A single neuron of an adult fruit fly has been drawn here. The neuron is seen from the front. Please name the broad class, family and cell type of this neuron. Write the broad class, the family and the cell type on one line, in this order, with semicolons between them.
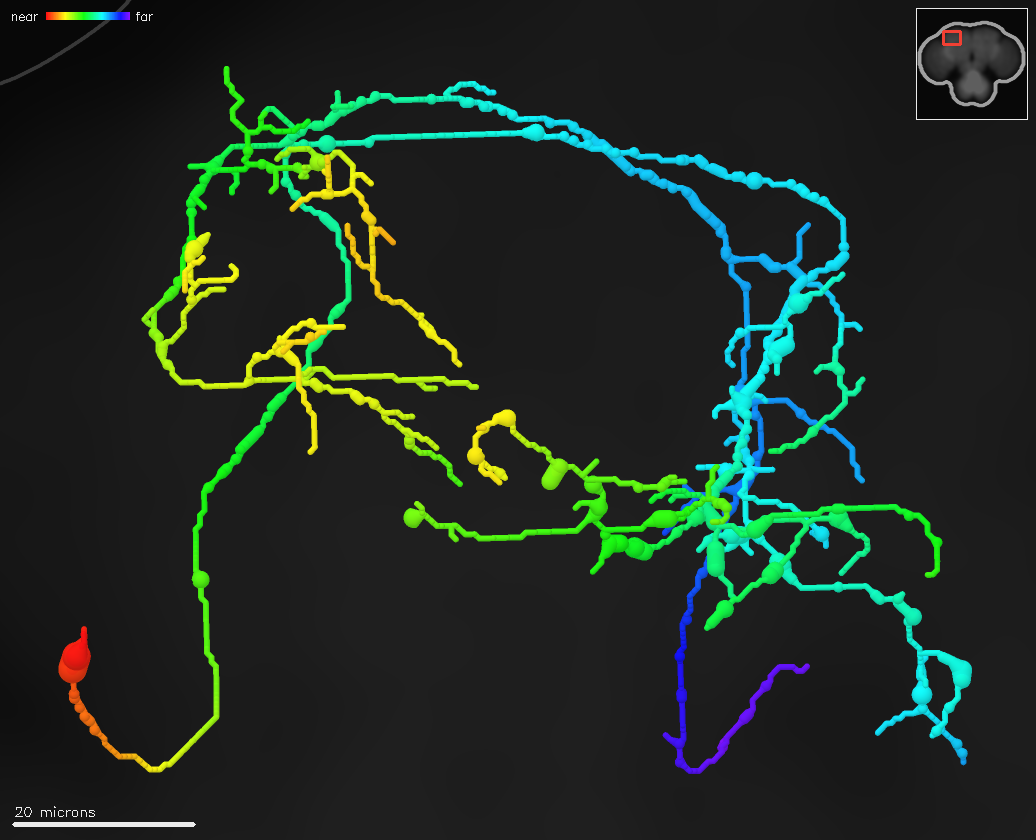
central-brain intrinsic neuron; hemilineage SIPa1_ventral; CL024_a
